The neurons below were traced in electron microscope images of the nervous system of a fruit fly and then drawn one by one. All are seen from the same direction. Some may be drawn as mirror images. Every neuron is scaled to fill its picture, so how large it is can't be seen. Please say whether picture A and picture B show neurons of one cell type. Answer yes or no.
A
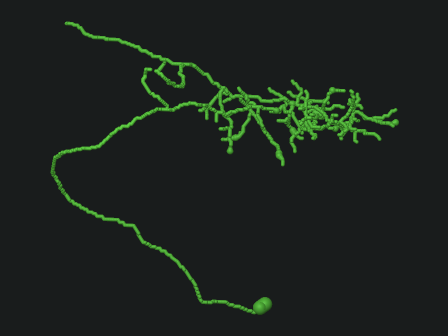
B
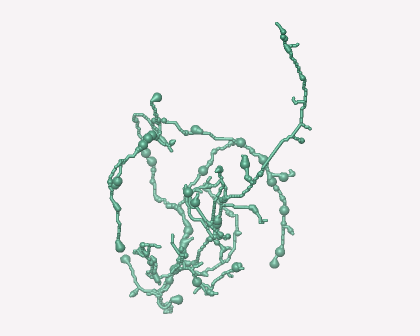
no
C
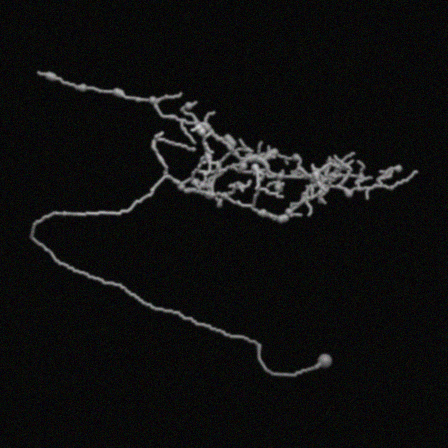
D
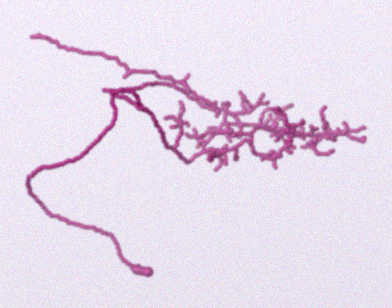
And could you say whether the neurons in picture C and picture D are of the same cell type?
yes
